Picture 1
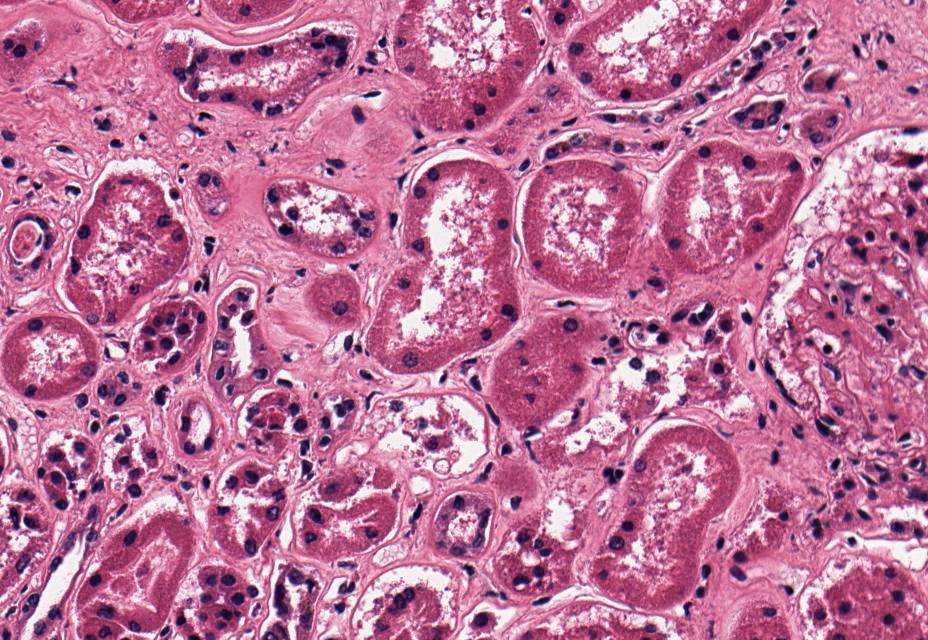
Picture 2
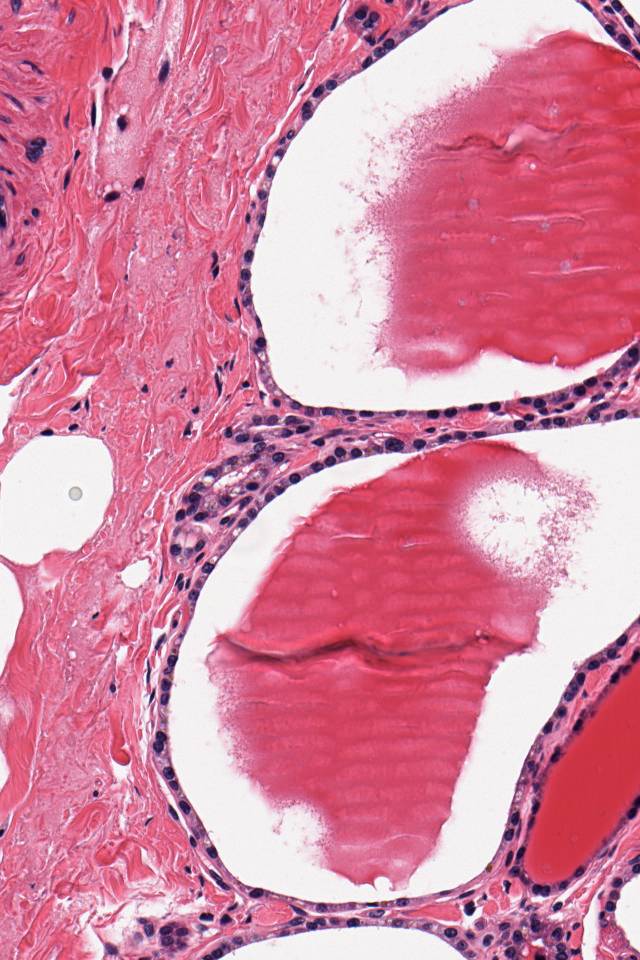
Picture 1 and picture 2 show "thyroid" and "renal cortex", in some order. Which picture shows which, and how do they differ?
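First, identity: picture 1 is renal cortex, picture 2 is thyroid. Second, picture 1: the largest tubules have a single layer of cuboidal cells with abundant granular eosinophilic cytoplasm, and irregular lumens partly filled with pale, frothy, fragmented material. Smaller tubules, most numerous at lower left, have paler cytoplasm and more closely set nuclei. Third, picture 2: each follicle has a single layer of flattened to low cuboidal cells with small, round, dark nuclei. Last, in the two large follicles, colloid has shrunk from the wall, leaving a wide clear gap.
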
